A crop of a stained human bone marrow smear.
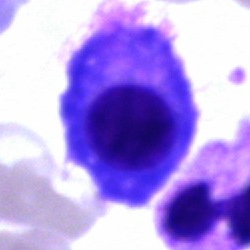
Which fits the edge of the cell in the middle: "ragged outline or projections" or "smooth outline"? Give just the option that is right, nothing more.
Ragged outline or projections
